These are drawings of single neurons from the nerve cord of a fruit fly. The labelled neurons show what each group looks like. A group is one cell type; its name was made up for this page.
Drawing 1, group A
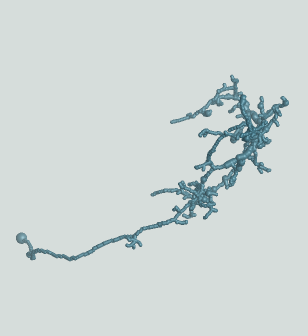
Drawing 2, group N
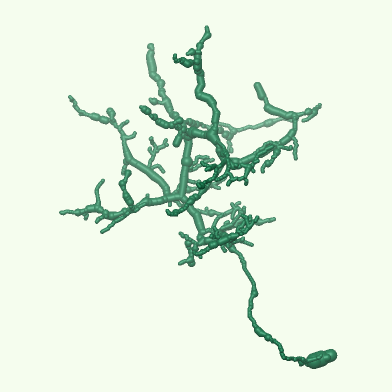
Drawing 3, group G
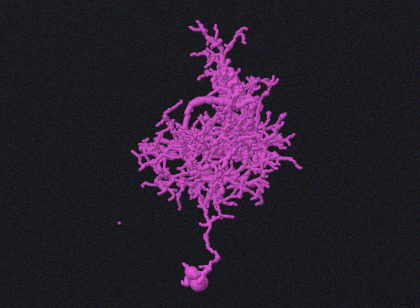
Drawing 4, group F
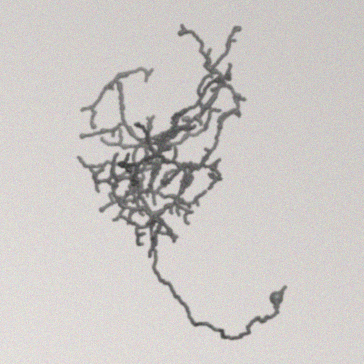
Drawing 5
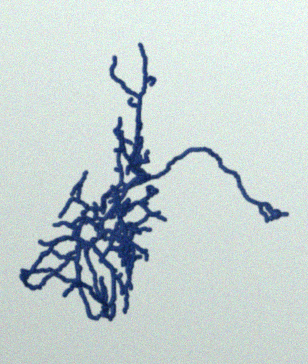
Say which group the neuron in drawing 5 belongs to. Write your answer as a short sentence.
It belongs to group F.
